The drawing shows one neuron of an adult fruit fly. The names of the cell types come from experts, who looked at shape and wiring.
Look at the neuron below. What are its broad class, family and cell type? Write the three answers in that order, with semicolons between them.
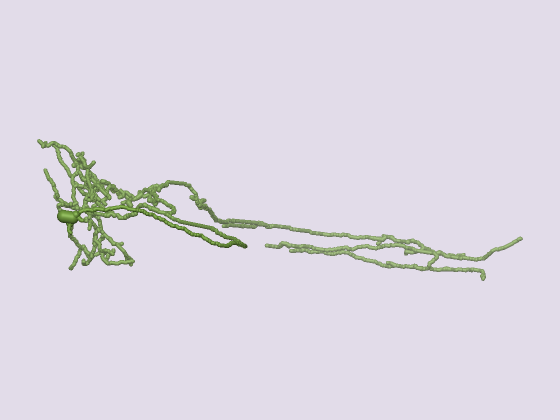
central-brain intrinsic neuron; hemilineage LB5; PRW006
